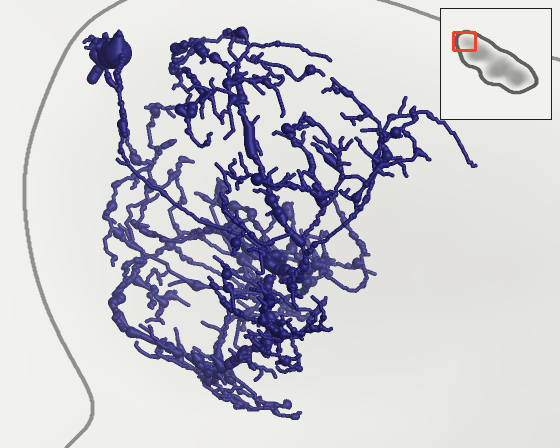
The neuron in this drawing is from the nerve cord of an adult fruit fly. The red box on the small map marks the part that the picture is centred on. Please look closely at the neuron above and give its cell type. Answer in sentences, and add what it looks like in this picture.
Its cell type is INXXX285. Its broad class is nerve-cord intrinsic neuron. As drawn here it is about as wide as it is tall.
